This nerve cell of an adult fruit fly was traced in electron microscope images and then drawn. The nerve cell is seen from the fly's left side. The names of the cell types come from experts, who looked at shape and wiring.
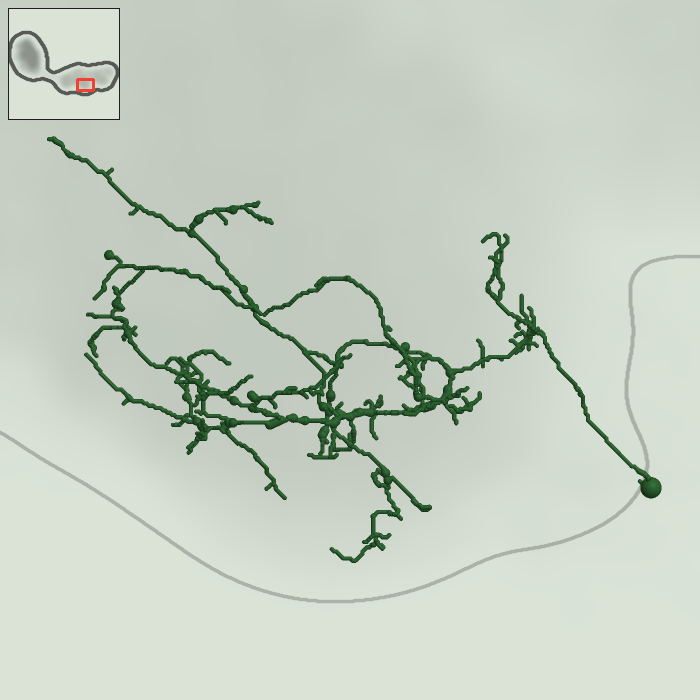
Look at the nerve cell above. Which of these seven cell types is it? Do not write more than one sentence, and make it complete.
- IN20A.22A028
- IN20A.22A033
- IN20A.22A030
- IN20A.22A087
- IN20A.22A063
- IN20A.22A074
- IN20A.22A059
It is to cell type IN20A.22A063 that the neuron belongs.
